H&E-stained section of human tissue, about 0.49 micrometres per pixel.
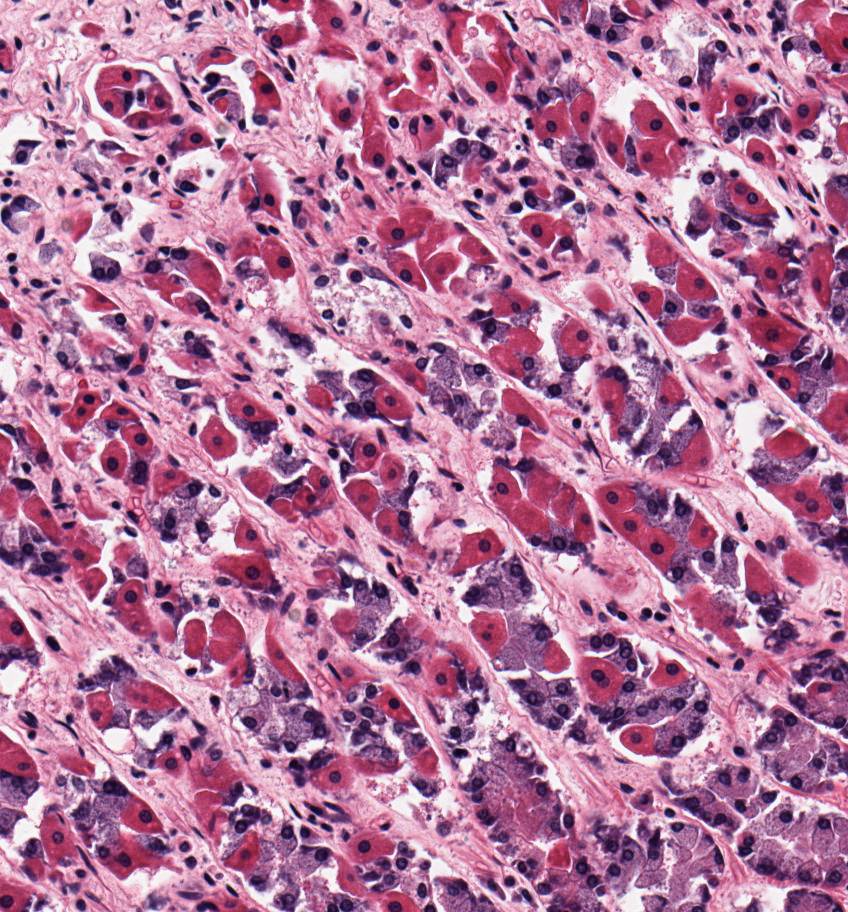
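Stomach. Parietal cells: scattered through every part of the field, each with bright pink cytoplasm and a single round central nucleus. Chief cells: in clusters between the parietal cells, with purple-grey granular cytoplasm. Connective tissue: thin pale pink strands with small dark spindle-shaped nuclei, separating the glands. Fat cells: none in the field.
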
